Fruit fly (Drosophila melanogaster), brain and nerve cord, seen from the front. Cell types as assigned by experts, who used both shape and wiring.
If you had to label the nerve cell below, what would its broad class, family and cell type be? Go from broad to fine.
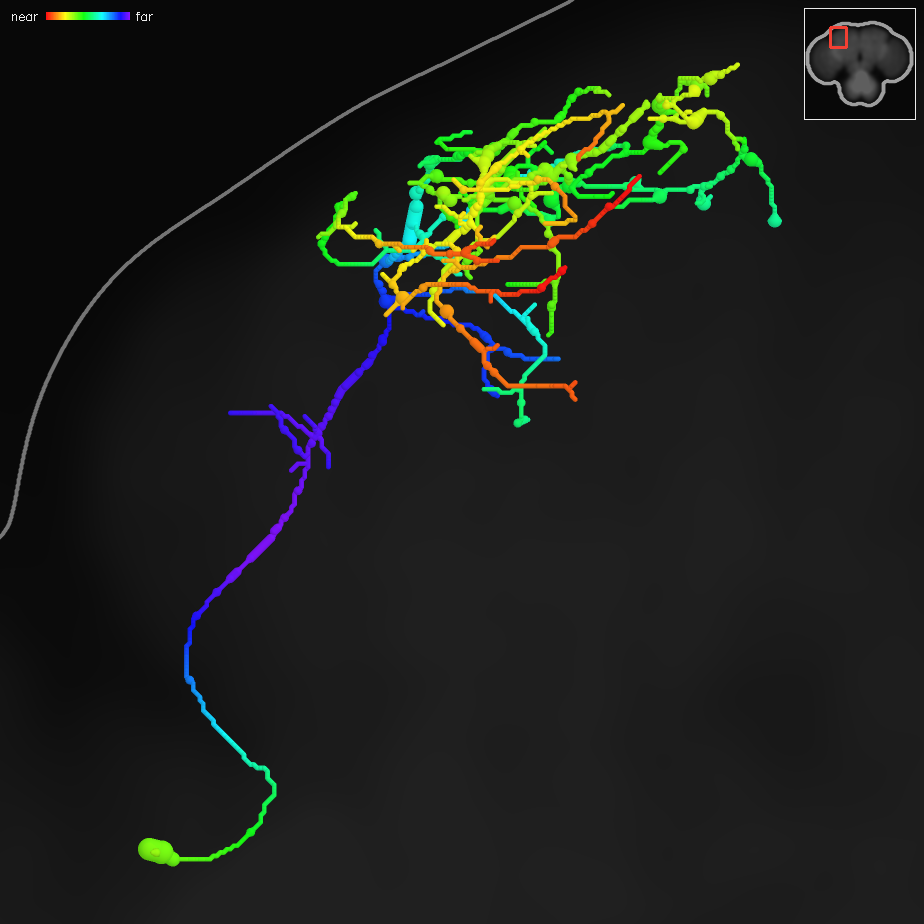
central-brain intrinsic neuron; hemilineage LHa3; CB4086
